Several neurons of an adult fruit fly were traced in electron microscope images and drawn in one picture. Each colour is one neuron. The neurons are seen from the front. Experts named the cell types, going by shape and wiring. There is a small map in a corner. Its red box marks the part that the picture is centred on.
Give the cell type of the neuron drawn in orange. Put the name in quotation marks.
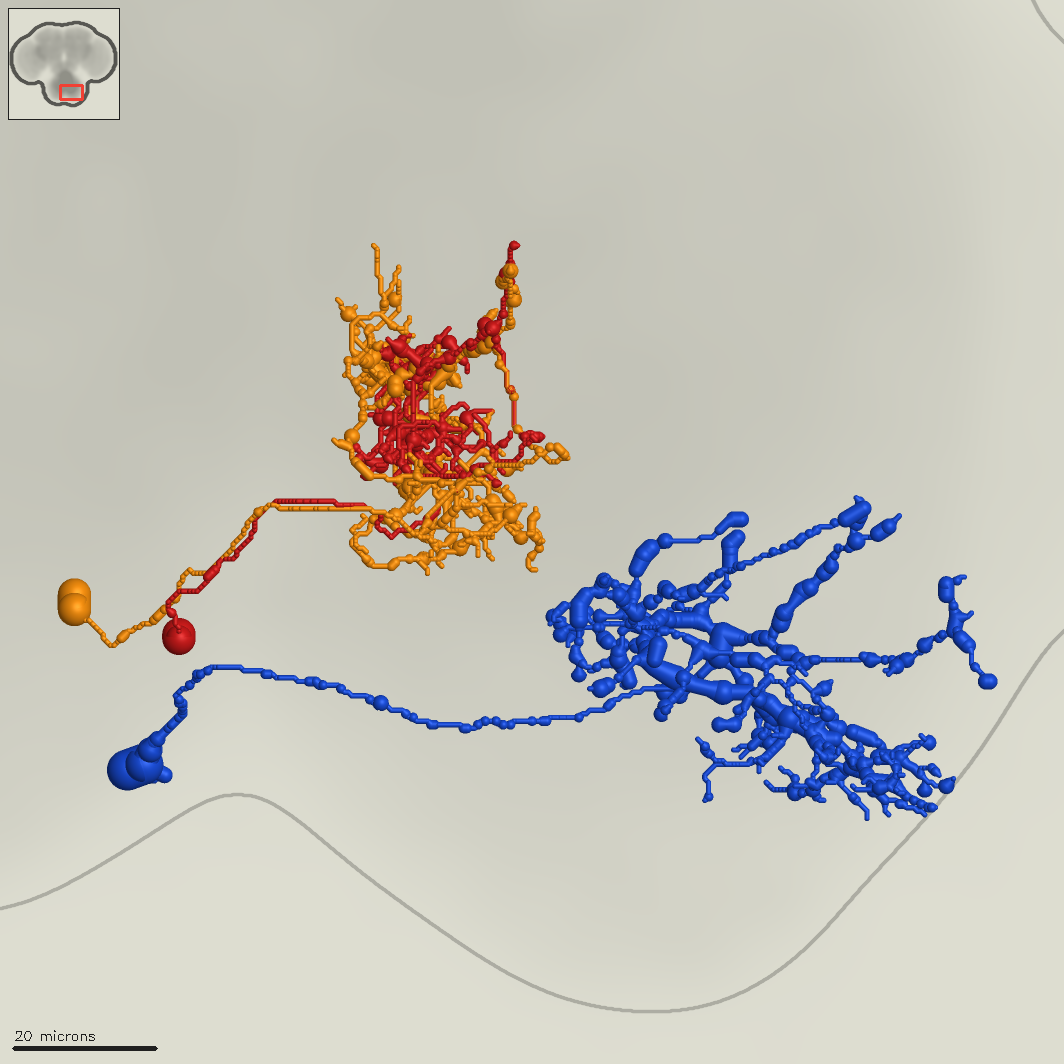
"IN14A104"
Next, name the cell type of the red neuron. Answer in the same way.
"IN14A108"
